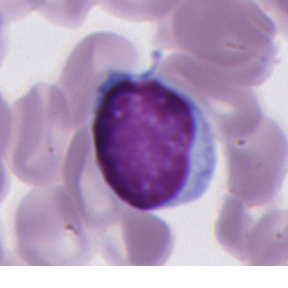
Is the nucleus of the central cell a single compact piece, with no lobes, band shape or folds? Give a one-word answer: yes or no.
Yes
